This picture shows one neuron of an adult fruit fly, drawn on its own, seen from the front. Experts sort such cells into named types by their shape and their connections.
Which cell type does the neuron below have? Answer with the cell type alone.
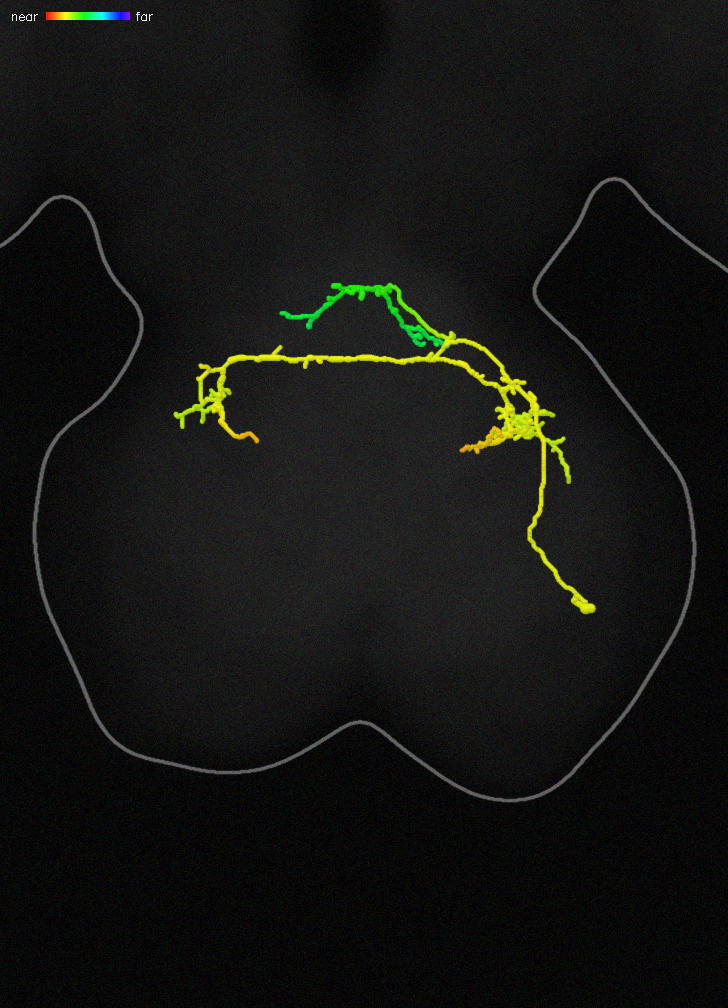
IN12A043_b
